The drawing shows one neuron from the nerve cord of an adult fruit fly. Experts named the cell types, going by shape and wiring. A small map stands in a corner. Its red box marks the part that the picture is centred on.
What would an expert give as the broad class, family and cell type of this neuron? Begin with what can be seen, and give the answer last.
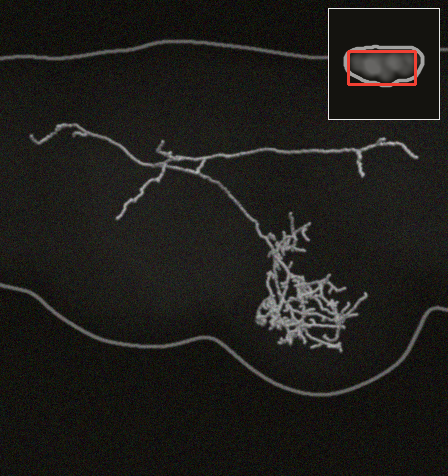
The picture shows dozens of branch ends. In this view it is wider than it is tall. It is a nerve-cord intrinsic neuron. The family is hemilineage 08B. The cell type is IN08B054.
